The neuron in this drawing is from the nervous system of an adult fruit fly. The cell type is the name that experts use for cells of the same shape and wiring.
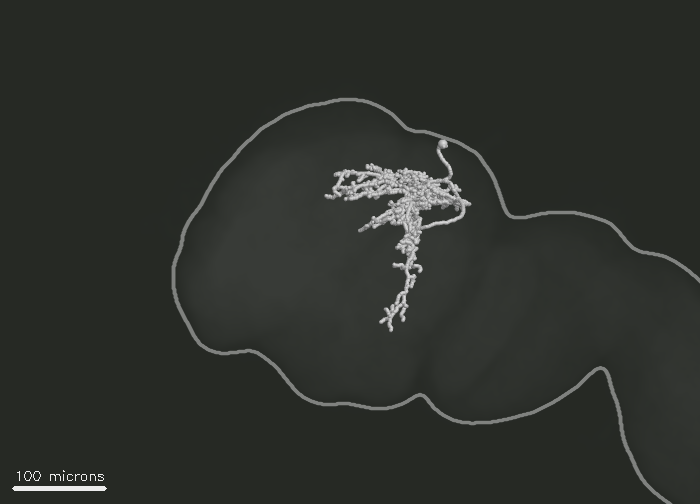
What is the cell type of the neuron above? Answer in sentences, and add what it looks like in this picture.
The cell type is GNG351. It is a central-brain intrinsic neuron. By the scale bar it is about 200 microns tall in this view. As drawn here it is taller than it is wide.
